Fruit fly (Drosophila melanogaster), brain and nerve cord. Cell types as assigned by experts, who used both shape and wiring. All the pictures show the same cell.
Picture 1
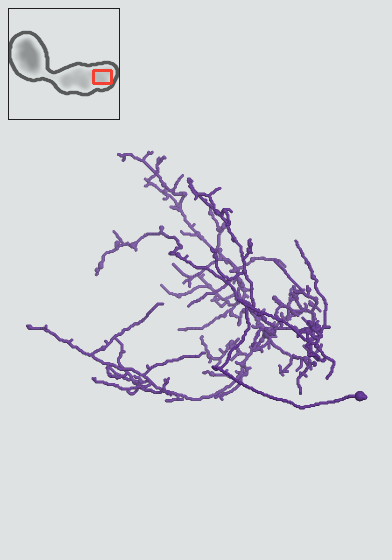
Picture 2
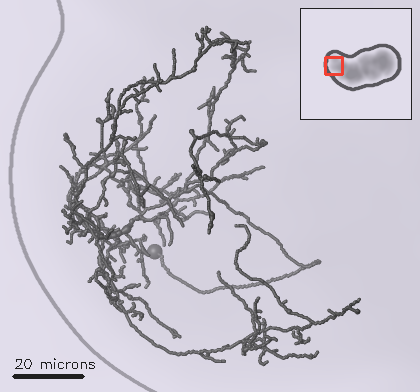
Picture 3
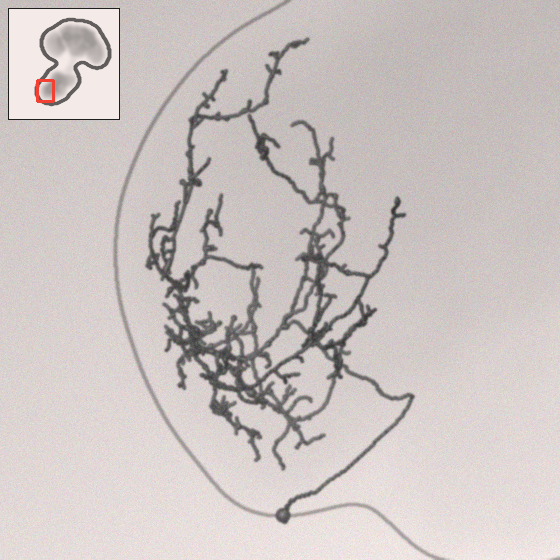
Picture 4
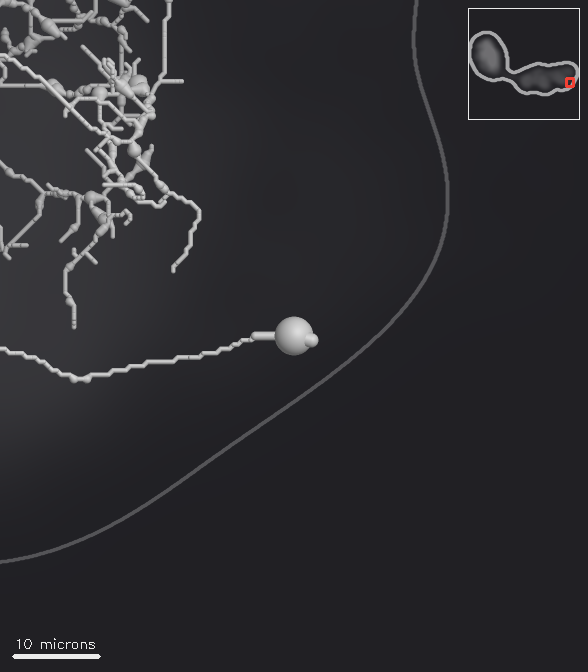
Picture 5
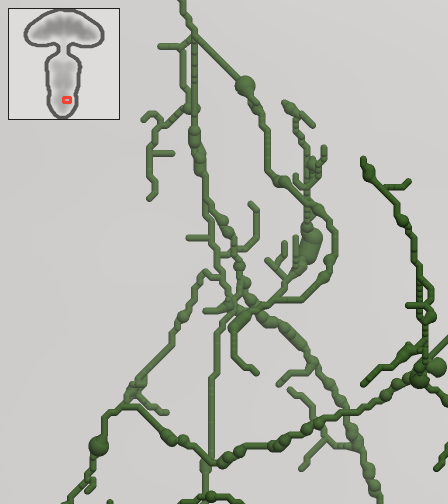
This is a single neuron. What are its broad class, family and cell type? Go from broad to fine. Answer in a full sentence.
A nerve-cord intrinsic neuron of hemilineage 04B, type IN04B052.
